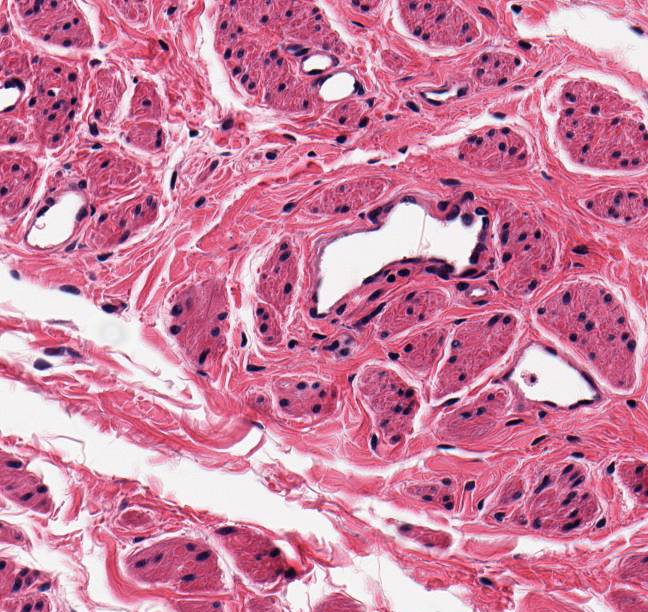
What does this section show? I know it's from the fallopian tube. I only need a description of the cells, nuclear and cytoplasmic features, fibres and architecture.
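Most of the field is taken up by rounded bundles of smooth muscle, cut across. Inside them you'll see small, round, dark nuclei dotted singly through pink cytoplasm. There's no surface epithelium and there are no glands anywhere here, and no fat cells either.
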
